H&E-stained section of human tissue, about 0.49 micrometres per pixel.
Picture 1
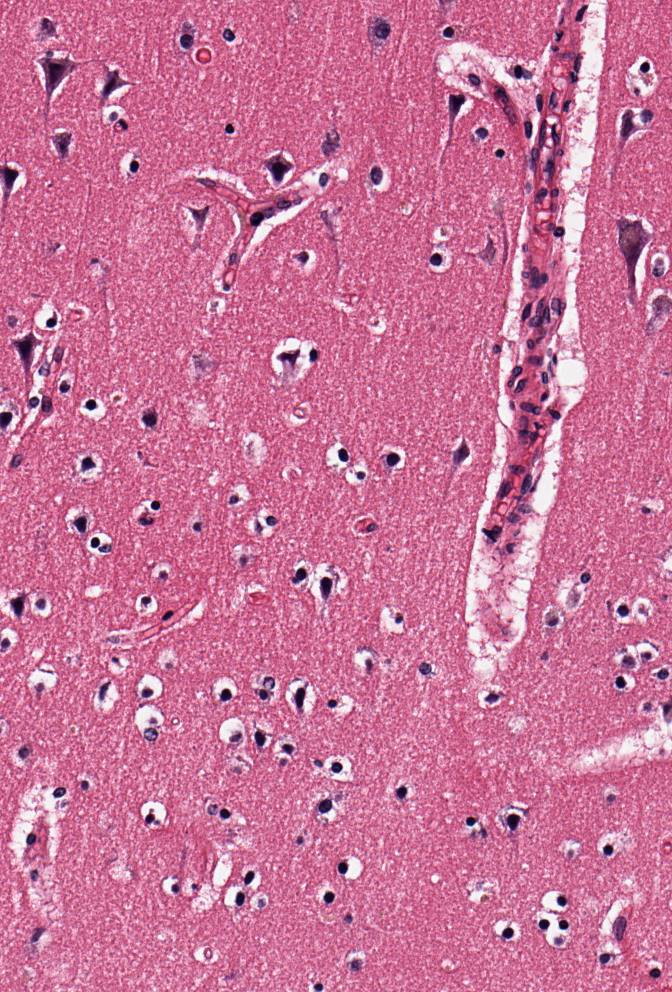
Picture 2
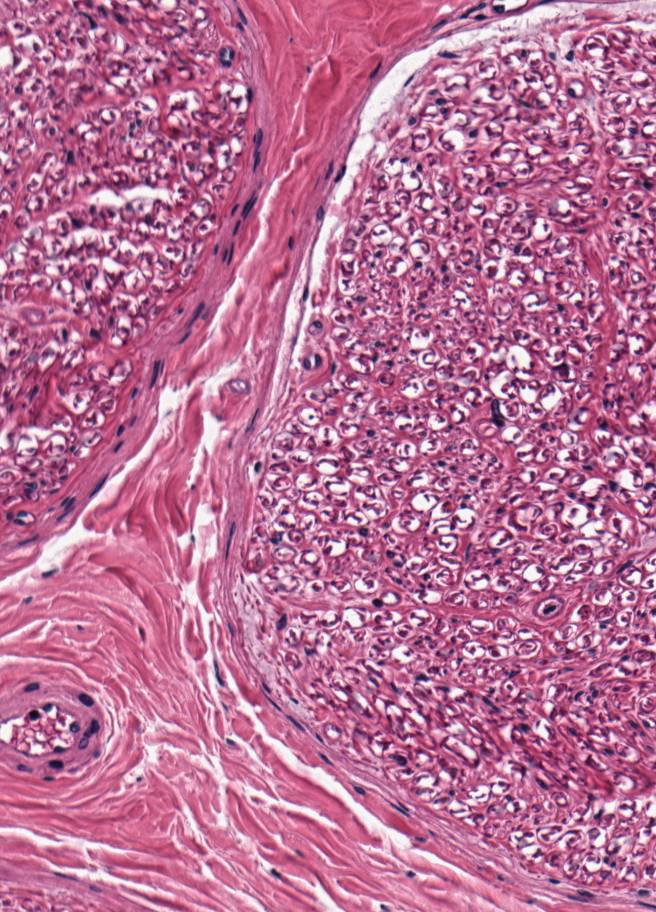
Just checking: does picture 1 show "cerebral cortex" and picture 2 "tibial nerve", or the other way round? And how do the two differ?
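As I see it, the first picture is cerebral cortex and the second is tibial nerve. Picture 1 is finely granular pink neuropil throughout, with cells scattered singly and no glands or epithelium. Small round dark nuclei, each in a clear halo, are dotted through it, crowding most in the lower half. Clear retraction spaces surround many cell bodies and vessels, and a large vessel with many elongated dark nuclei in its wall runs down the right side. Picture 2 instead holds two large rounded compartments, right side and upper left, separated by a band of dense fibrous tissue running diagonally from top centre to lower left. Each is tightly packed with small round profiles, each a clear ring around a central pink dot, with sparse dark nuclei among them.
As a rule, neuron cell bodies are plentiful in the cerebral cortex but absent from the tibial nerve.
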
